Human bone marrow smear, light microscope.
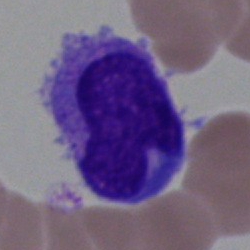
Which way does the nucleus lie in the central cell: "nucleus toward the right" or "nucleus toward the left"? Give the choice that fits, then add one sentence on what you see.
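Nucleus toward the right. The nucleus sits toward the right side of the cell.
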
